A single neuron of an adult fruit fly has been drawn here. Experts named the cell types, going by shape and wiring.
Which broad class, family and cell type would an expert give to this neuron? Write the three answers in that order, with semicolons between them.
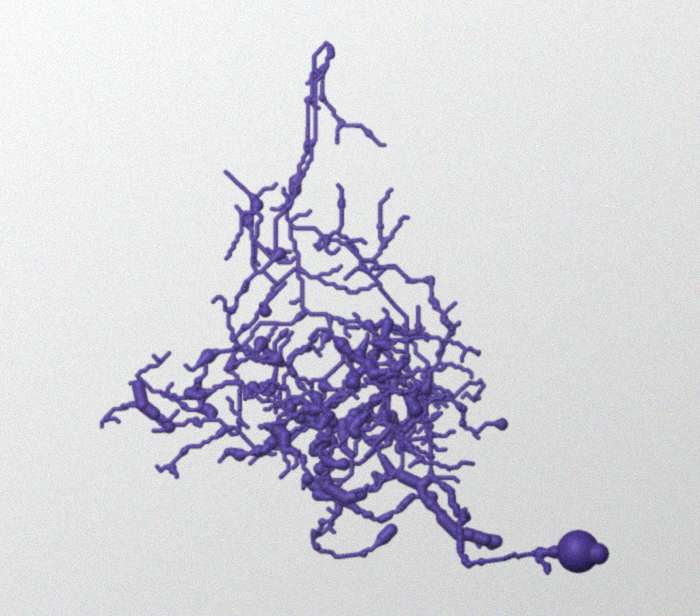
central-brain intrinsic neuron; hemilineage TRdl_a; PRW011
